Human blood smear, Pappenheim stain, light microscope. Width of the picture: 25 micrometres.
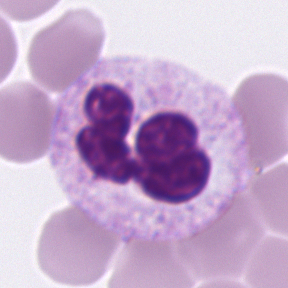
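Segmented neutrophil, central cell. Outline round, edge smooth. Nucleus in two large masses side by side, left and right; no nucleoli visible. Fine lilac granules scattered evenly through cytoplasm.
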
